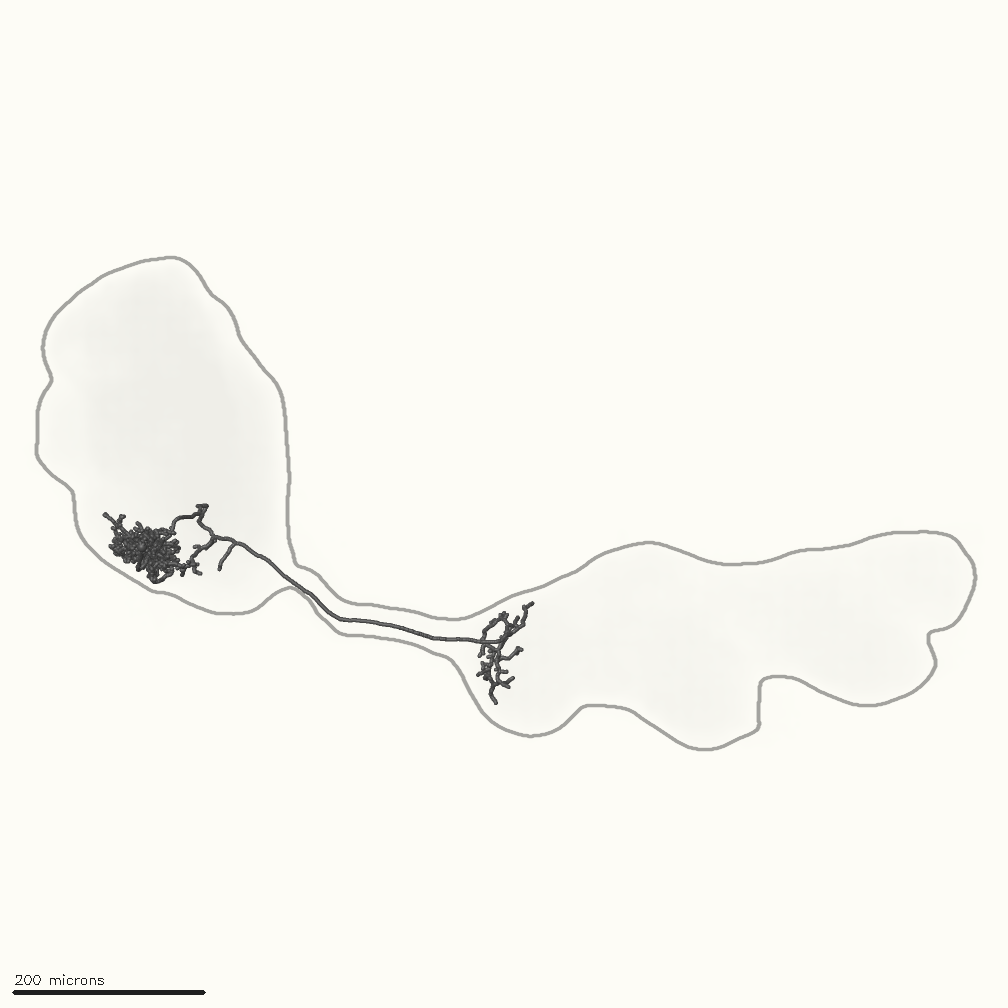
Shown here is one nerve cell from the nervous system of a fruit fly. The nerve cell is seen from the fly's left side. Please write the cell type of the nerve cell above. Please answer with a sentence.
The cell type is DNge076.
